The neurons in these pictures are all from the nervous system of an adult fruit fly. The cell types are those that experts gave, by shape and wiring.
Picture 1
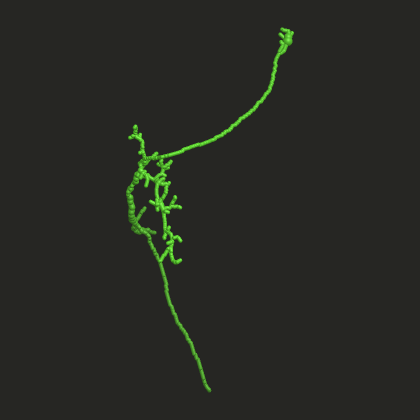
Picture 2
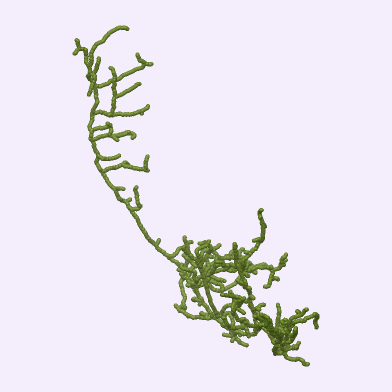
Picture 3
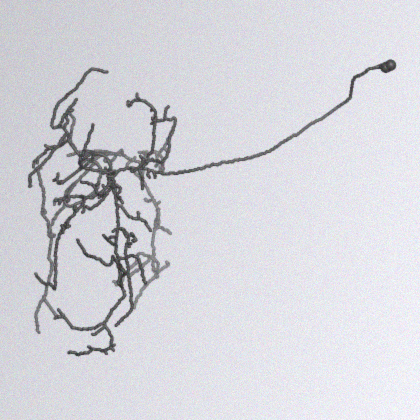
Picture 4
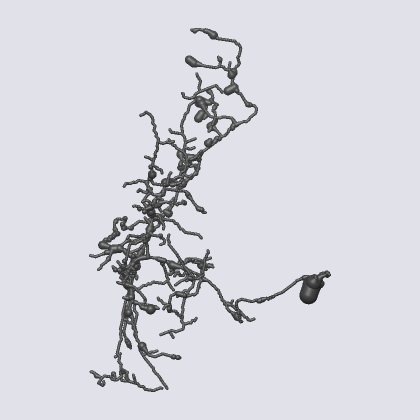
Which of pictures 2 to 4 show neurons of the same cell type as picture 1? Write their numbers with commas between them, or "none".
none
